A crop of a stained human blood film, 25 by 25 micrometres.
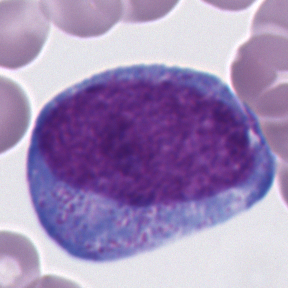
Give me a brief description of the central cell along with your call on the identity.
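Nuclear position comes first: toward the top of the cell, with most of the cytoplasm below it. Nuclear size next: about 20 by 11 micrometres. Then the chromatin, finely stippled rather than coarsely clumped. Below the nucleus, fine reddish-purple granules are scattered through the cytoplasm. Last, the cell surface carries no projections. The cell is a promyelocyte.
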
